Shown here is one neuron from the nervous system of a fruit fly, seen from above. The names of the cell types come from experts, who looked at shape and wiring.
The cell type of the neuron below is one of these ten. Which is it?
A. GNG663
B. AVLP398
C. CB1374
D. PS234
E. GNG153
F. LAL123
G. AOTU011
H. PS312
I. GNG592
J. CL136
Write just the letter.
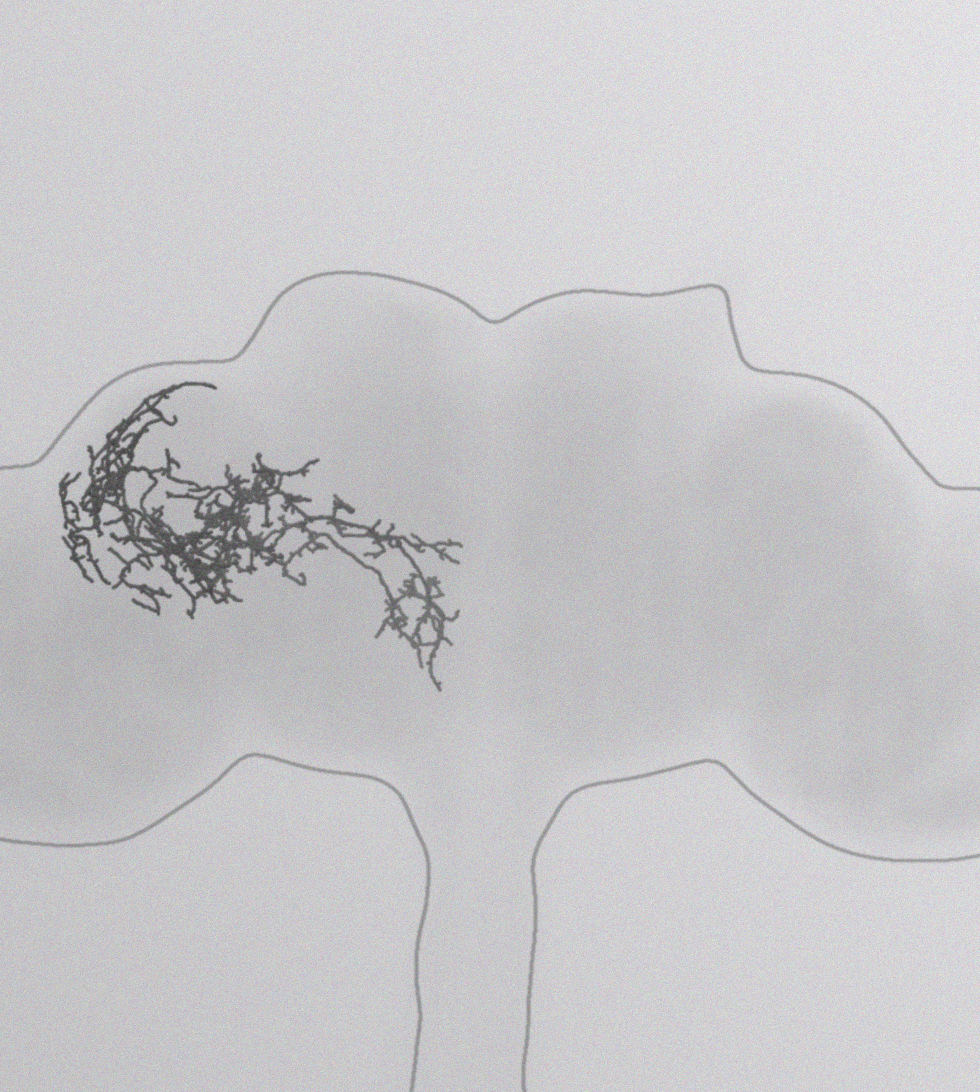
B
